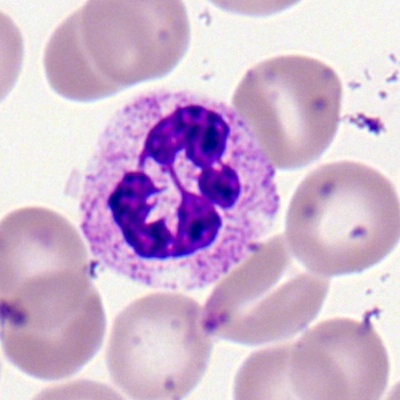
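Segmented neutrophil in the middle of a stained blood smear. Start with the nucleus: it is divided into several lobes, joined to one another by thin strands. Notice that its chromatin is dense, dark purple and coarsely clumped. Then take your time over the cytoplasm, which is abundant and pale pink, with fine pinkish-violet granules scattered evenly throughout.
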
